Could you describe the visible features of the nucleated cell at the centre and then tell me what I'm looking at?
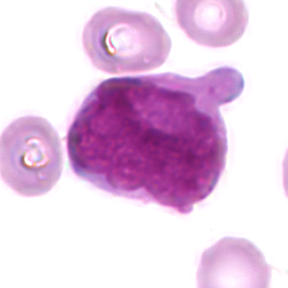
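The nucleus occupies most of the cell, so the cytoplasm forms only a thin rim. This cytoplasm is pale bluish-lilac and contains no visible granules. At the upper right, a rounded pale bleb of cytoplasm juts out from the cell. The cell is an atypical promyelocyte.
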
